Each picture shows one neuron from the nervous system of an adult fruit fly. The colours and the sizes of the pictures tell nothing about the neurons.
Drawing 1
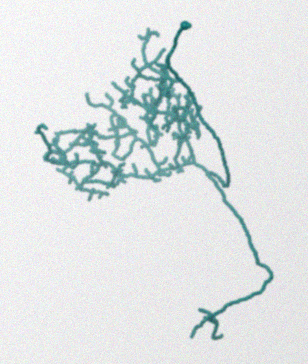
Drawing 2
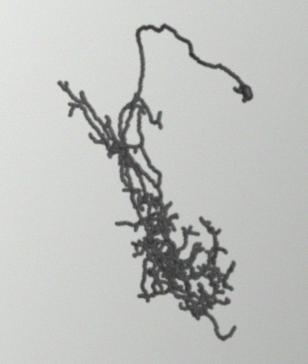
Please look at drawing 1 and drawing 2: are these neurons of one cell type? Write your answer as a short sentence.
They are of different cell types.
